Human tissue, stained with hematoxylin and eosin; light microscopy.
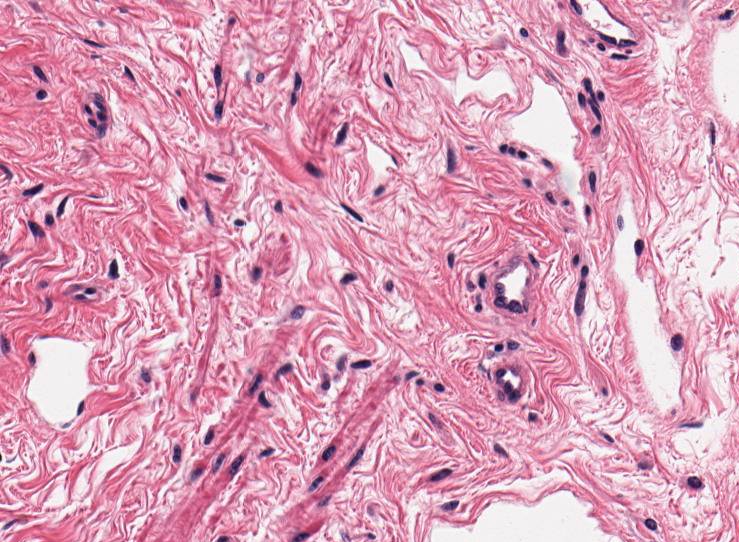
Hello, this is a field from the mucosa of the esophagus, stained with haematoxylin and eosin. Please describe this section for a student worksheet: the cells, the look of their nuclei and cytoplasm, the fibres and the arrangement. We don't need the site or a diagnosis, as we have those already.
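Fibroblasts are scattered through the field, with elongated, dark, spindle-shaped nuclei and little visible cytoplasm. Relative to the amount of collagen, nuclei are sparse. Epithelium is absent throughout the field, and no adipocytes are present.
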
